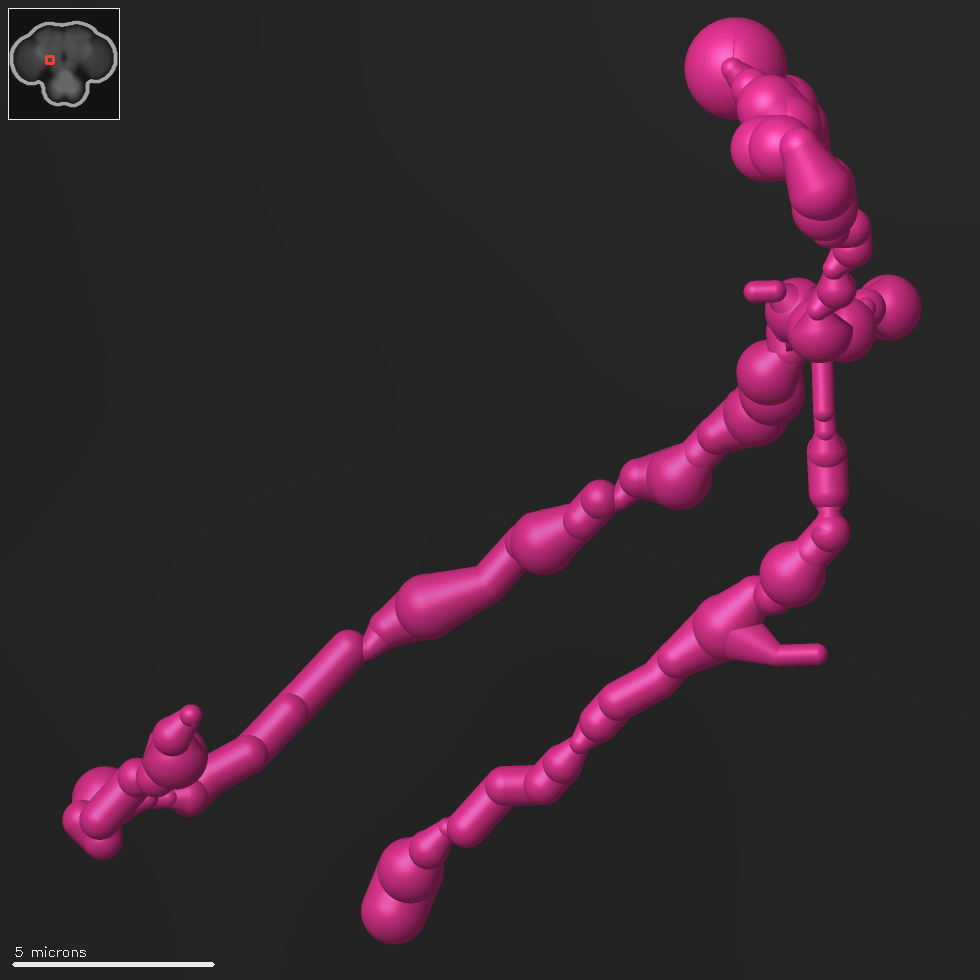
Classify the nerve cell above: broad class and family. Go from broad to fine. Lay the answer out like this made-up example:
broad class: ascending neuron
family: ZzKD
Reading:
broad class: sensory neuron entering the brain
family: class mechanosensory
